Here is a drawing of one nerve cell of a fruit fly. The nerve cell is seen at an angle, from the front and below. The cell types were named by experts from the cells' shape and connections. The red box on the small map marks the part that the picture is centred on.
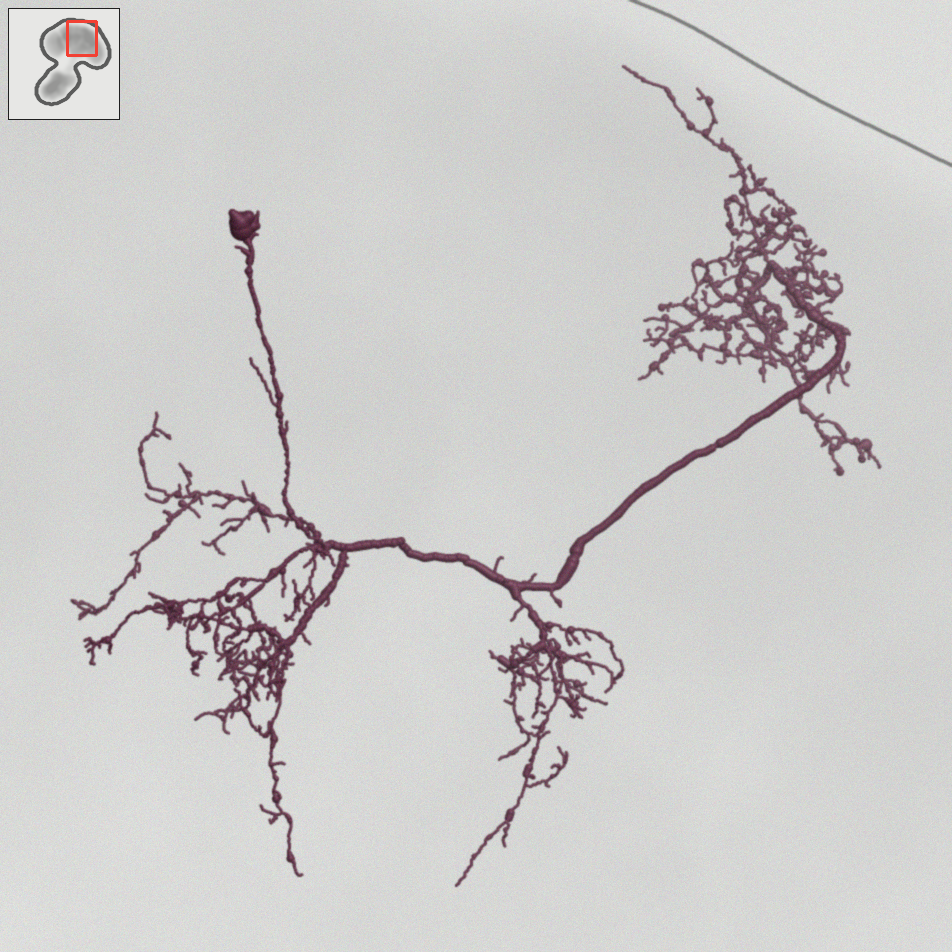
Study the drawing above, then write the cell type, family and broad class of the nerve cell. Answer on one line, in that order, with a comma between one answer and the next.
mAL_m11, hemilineage CREa1_ventral, central-brain intrinsic neuron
